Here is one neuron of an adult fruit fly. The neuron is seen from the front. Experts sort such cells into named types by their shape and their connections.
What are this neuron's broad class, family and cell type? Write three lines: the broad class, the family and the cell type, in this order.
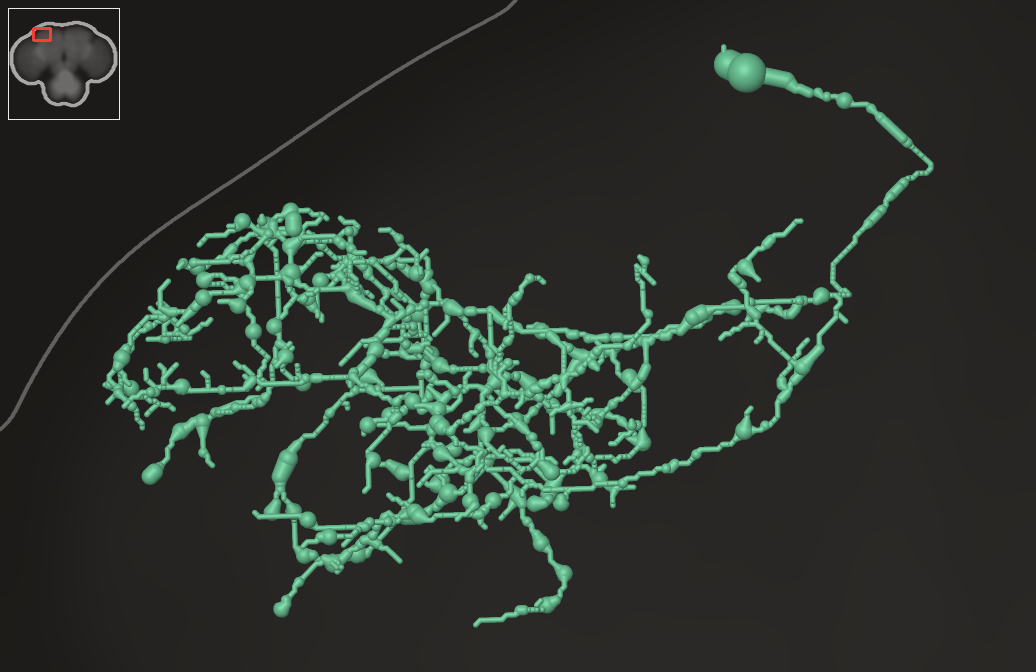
central-brain intrinsic neuron
hemilineage SLPpm1
CB1945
